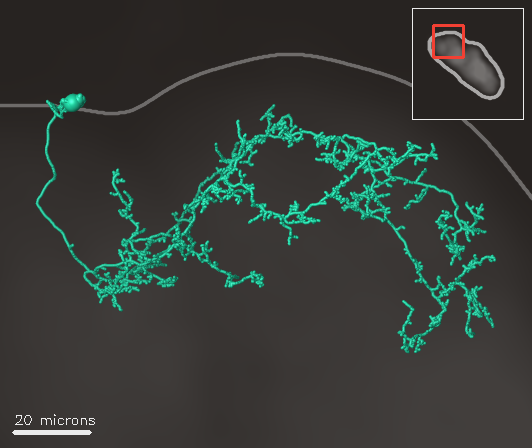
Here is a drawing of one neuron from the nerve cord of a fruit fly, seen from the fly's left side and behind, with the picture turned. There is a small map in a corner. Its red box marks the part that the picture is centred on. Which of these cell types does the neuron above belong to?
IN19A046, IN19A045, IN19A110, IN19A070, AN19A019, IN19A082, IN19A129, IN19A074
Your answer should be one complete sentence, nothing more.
The cell type that this neuron has is IN19A074.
